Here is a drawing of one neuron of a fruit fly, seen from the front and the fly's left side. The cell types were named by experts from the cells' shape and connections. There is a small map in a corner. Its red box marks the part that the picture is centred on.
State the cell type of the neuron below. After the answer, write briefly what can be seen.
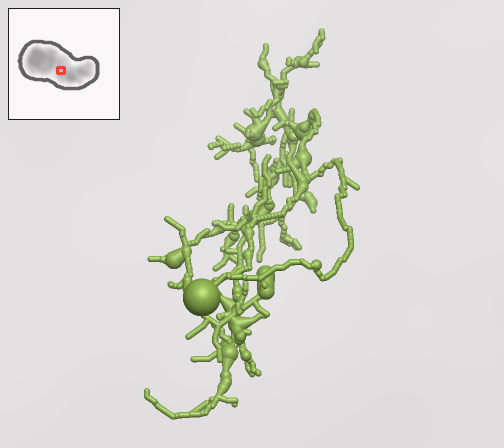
Its cell type is Mi2. Its broad class is optic-lobe intrinsic neuron. The picture shows dozens of branch ends. In this view it is taller than it is wide.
